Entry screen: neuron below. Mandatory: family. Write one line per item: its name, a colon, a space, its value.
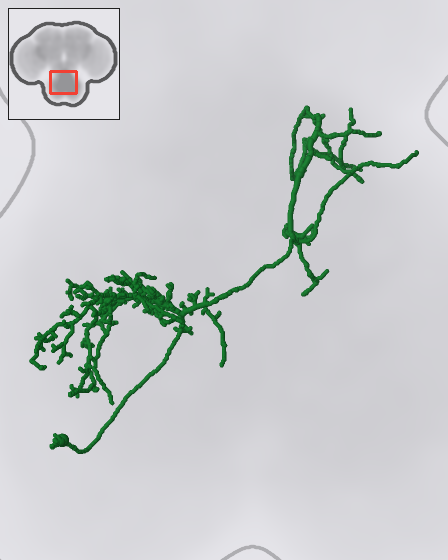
family: hemilineage 08B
